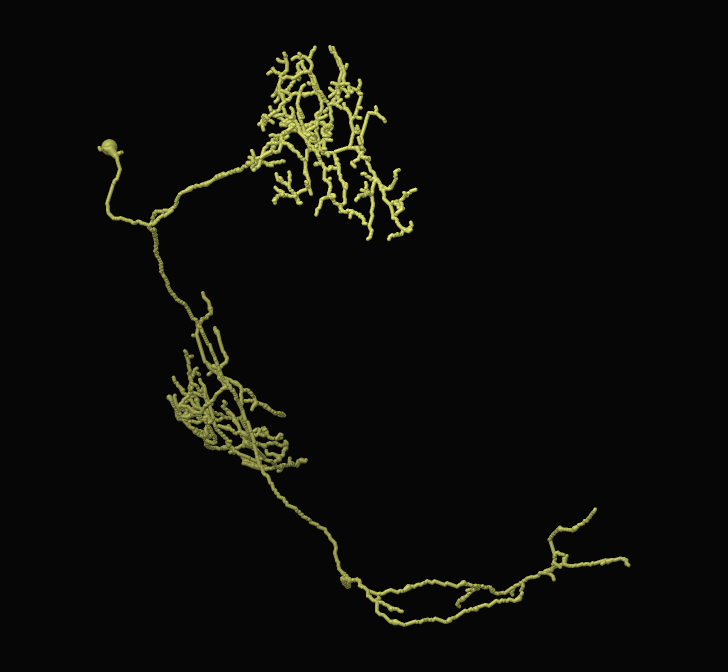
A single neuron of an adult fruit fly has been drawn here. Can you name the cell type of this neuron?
LoVP76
